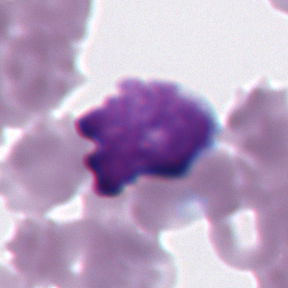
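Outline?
Irregular, with jagged notches along the left edge.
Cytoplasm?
Almost none visible apart from the nucleus.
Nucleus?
Single undivided mass filling nearly the whole cell; small pale spot just right of centre.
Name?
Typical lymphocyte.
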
